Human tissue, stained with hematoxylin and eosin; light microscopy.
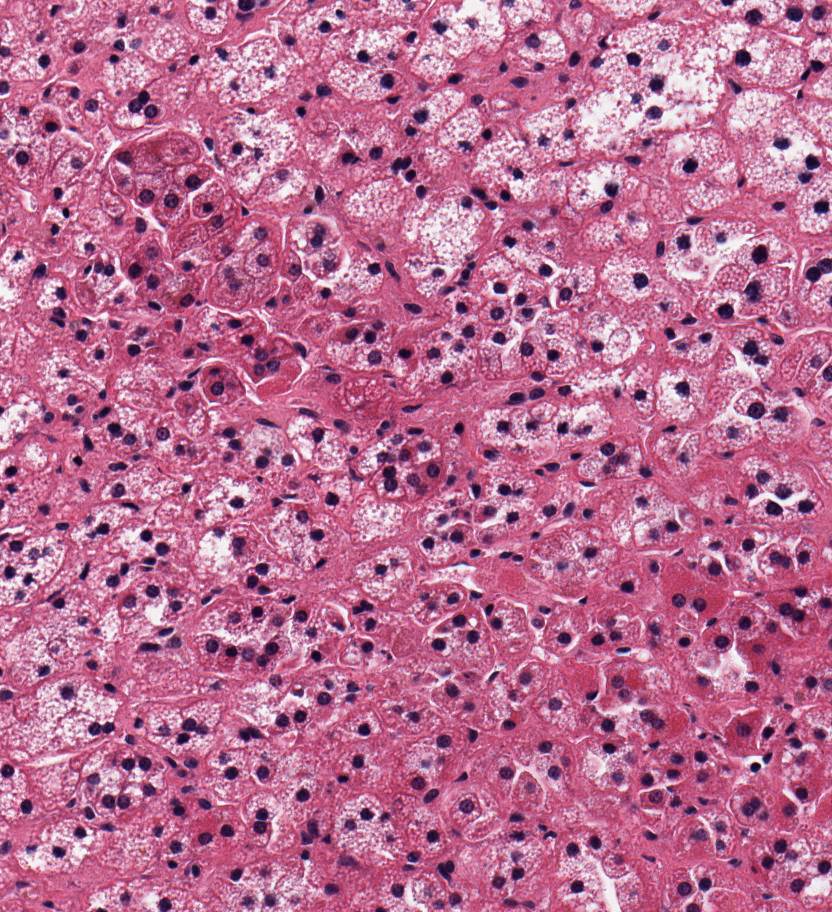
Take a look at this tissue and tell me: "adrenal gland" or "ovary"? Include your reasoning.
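This is adrenal gland, not ovary. Its cells lie in small nests and short cords packed across the field.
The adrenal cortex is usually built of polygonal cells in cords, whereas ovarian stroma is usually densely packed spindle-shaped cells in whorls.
Flattened spindle-shaped nuclei sit in thin pink strands between the nests. Most cells have pale, finely vacuolated cytoplasm and round nuclei.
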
